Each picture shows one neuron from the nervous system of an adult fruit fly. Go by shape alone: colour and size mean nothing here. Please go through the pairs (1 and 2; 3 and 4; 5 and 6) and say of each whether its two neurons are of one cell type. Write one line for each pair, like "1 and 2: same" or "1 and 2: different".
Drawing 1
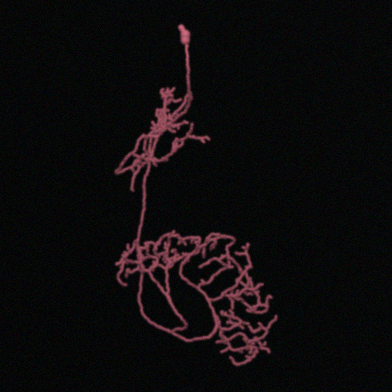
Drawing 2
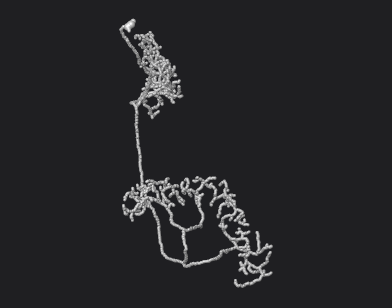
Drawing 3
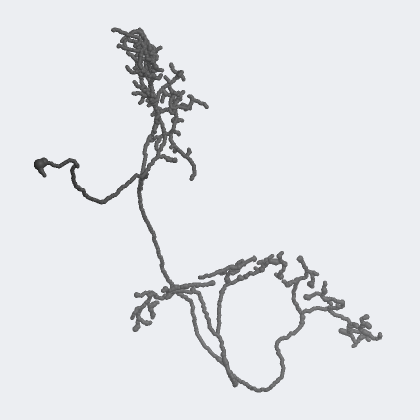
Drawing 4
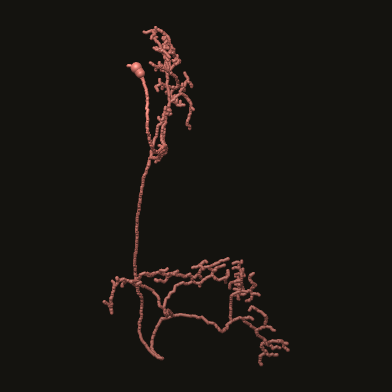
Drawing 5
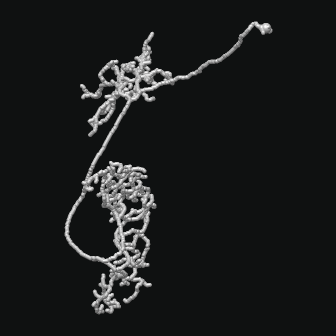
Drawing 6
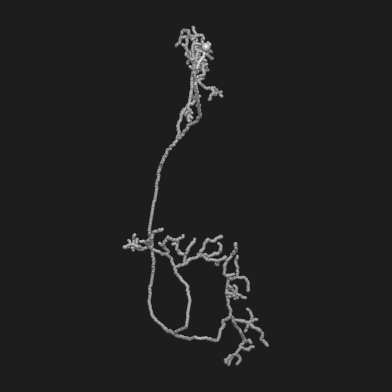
1 and 2: same
3 and 4: different
5 and 6: different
